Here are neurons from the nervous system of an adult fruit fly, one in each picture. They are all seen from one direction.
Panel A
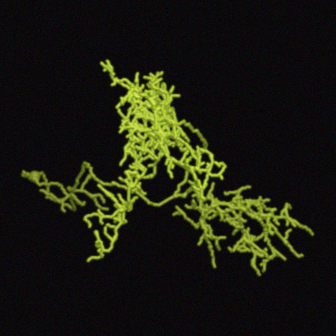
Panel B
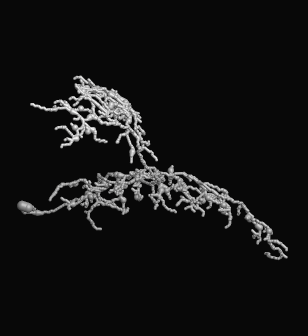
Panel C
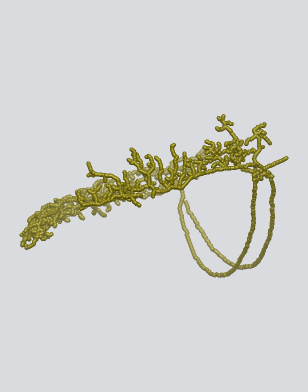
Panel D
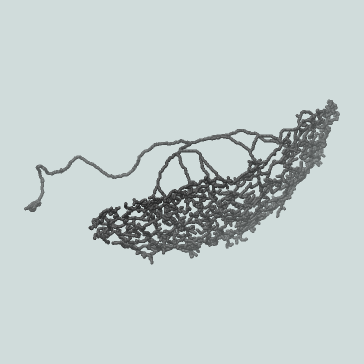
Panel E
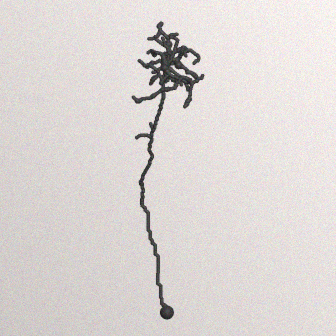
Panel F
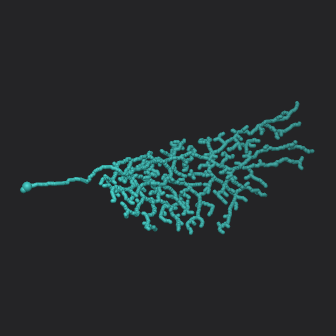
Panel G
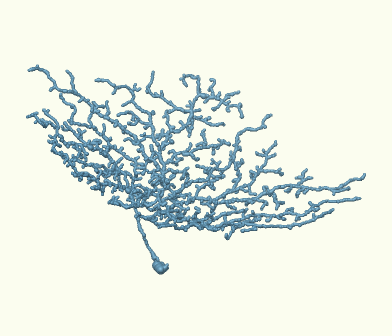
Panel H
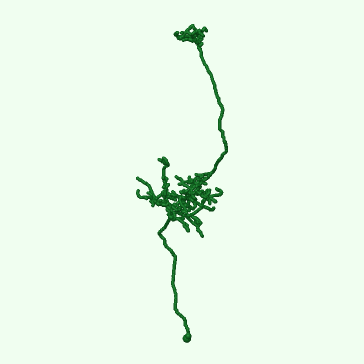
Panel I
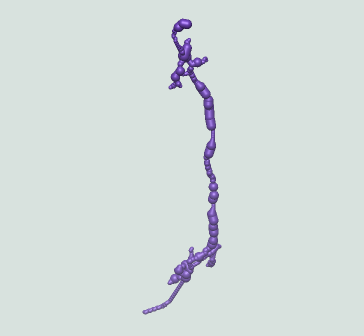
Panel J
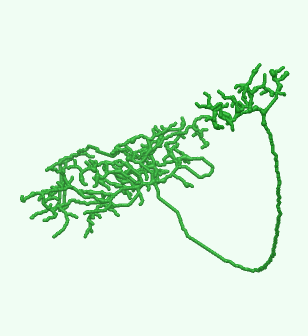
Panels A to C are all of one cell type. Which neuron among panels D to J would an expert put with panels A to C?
J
